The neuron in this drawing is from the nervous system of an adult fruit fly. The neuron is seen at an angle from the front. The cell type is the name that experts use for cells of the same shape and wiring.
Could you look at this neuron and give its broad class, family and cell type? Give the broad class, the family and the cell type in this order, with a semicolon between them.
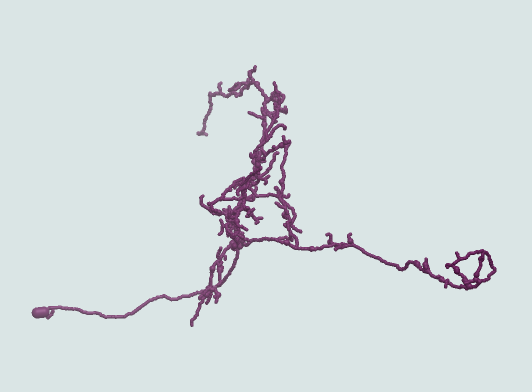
central-brain intrinsic neuron; hemilineage CREl1; LHAV9a1_b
